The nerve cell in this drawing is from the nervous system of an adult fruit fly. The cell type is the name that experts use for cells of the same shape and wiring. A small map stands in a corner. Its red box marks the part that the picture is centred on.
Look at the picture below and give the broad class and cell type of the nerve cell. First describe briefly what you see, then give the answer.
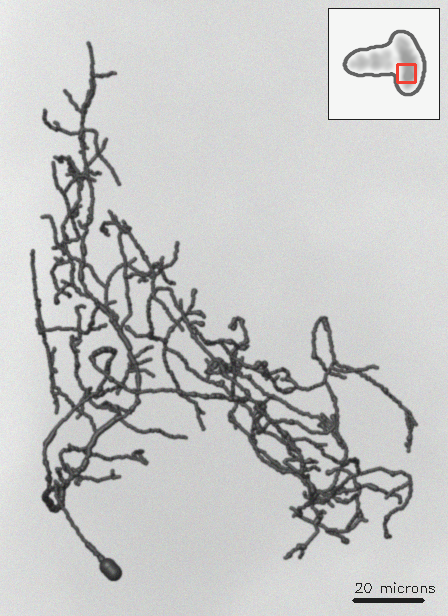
The cell body is at the lower left of the picture. By the scale bar it is about 160 microns tall in this view. Dozens of branch ends can be seen. This is a central-brain intrinsic neuron. Its cell type is PLP079.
